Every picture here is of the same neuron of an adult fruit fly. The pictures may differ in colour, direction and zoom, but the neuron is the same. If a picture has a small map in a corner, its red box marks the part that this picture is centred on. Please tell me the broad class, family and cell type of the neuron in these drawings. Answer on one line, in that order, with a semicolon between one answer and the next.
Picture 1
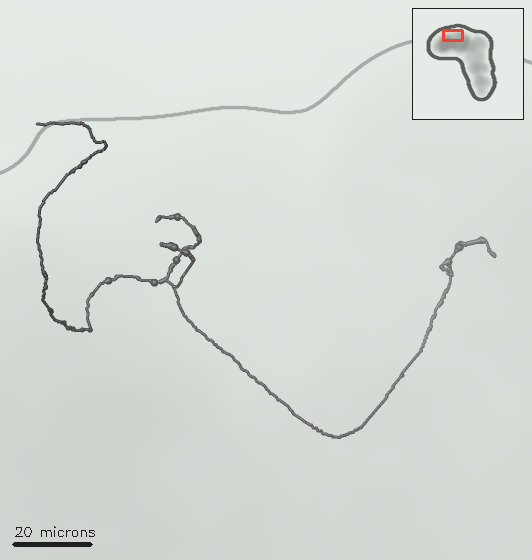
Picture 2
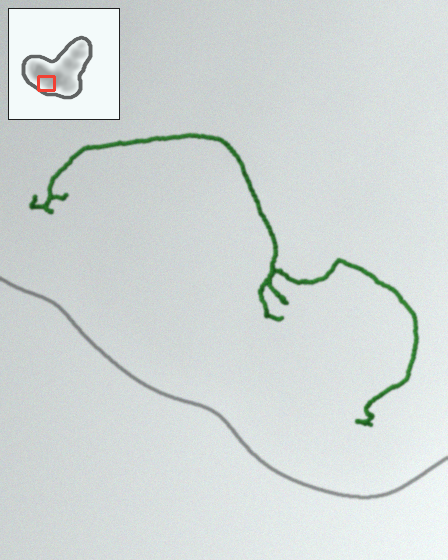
sensory neuron entering the brain; class olfactory; ORN_DA2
